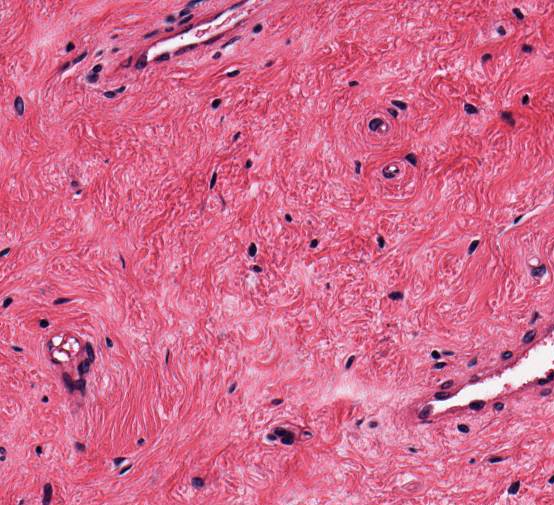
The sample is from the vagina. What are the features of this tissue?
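Dense, deeply eosinophilic collagenous stroma occupies the entire field. The collagen bundles are wavy and interlace in haphazard directions, not in one parallel course. Cellularity is low. The nuclei, widely and sparsely scattered among the fibres, are small, dark and oval to spindle-shaped.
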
